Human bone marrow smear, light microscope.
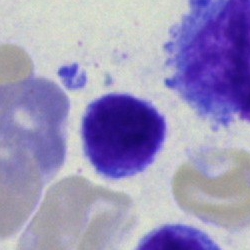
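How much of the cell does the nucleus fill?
Nearly all of it, leaving at most a very thin rim of cytoplasm.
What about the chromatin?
Dense and dark purple, with no nucleolus that I can see.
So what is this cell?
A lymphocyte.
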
